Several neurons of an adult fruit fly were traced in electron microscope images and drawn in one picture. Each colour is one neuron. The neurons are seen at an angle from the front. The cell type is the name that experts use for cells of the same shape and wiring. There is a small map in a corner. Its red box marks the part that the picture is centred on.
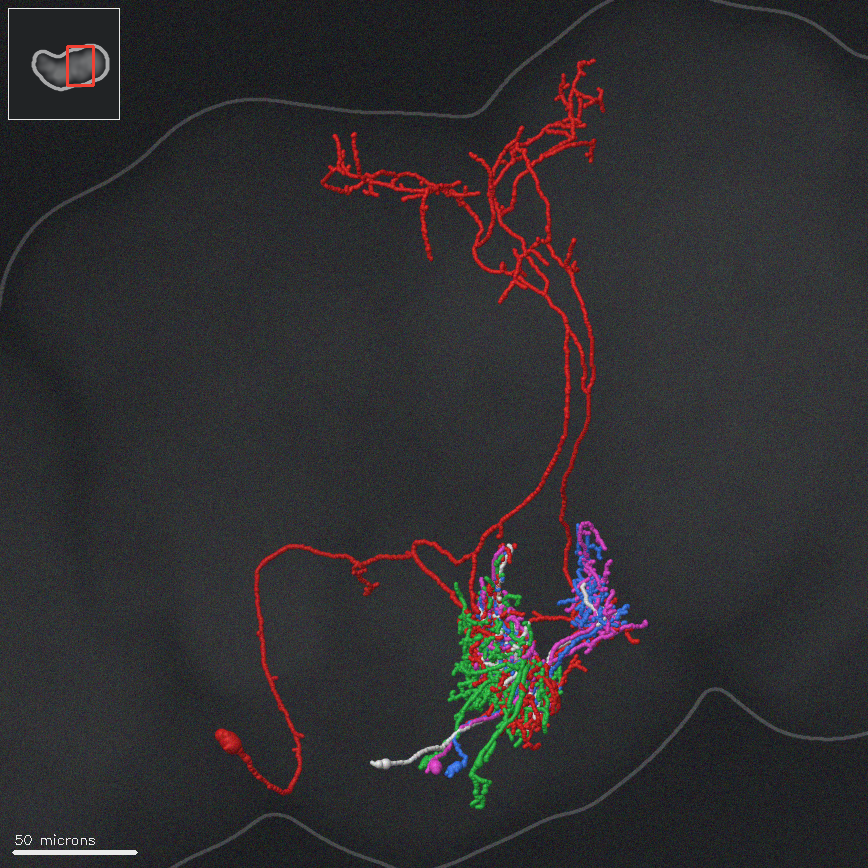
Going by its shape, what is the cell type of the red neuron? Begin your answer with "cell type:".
cell type: PRW060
